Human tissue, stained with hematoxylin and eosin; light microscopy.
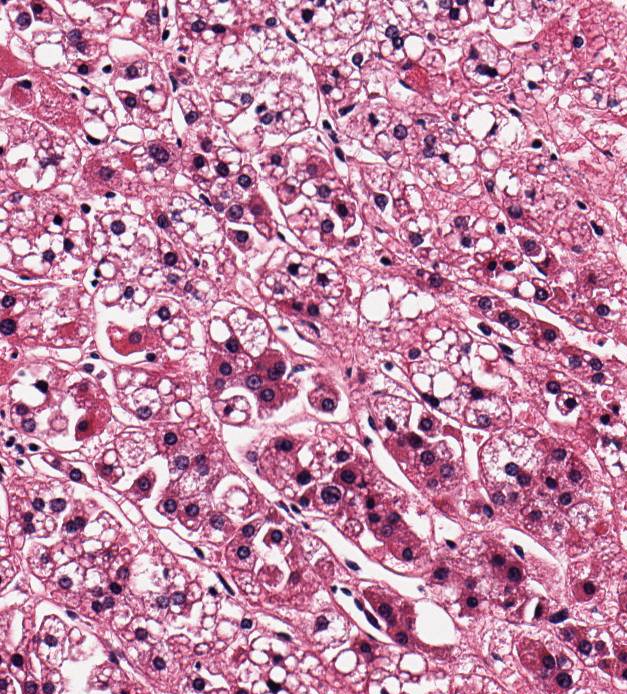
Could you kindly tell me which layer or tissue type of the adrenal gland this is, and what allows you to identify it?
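The field shows zona fasciculata. Check one: the polygonal cells lie in cords and nests, with narrow slit-like spaces between them. Check two: those spaces are lined by flat cells with thin, dark, elongated nuclei, consistent with endothelial cells.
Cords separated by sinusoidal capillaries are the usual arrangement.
Check three: some cells hold one or a few large round clear vacuoles, much bigger than the small ones around them.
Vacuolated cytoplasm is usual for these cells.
Finally, no broad bands of fibrous stroma appear; only the thin lined spaces part the cords.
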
